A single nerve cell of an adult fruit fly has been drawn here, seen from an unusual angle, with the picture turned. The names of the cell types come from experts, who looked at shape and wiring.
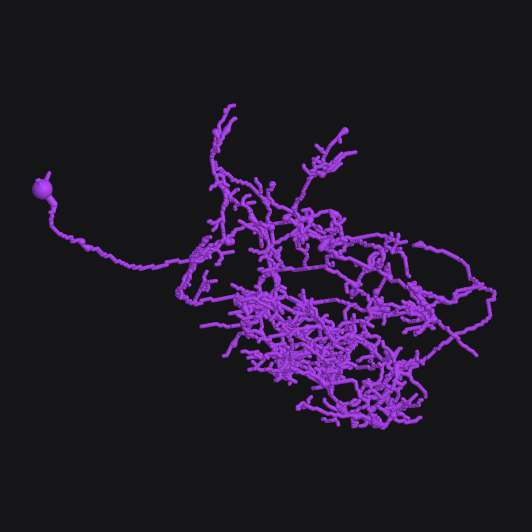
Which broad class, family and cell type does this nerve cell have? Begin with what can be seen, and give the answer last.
As drawn here it is wider than it is tall. It is a central-brain intrinsic neuron. Its family is hemilineage VLPl&p2_lateral. Its cell type is AVLP104.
